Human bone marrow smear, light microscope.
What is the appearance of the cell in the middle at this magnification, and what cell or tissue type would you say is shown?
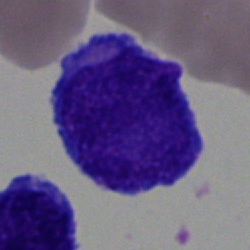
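Hmm, the nucleus takes up nearly the whole cell. Its chromatin seems finely stippled and evenly spread. What cytoplasm there is looks scant and deep blue, and I can hardly tell it apart from the nucleus. At the upper left edge there is a paler lavender patch. This is a blast.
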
